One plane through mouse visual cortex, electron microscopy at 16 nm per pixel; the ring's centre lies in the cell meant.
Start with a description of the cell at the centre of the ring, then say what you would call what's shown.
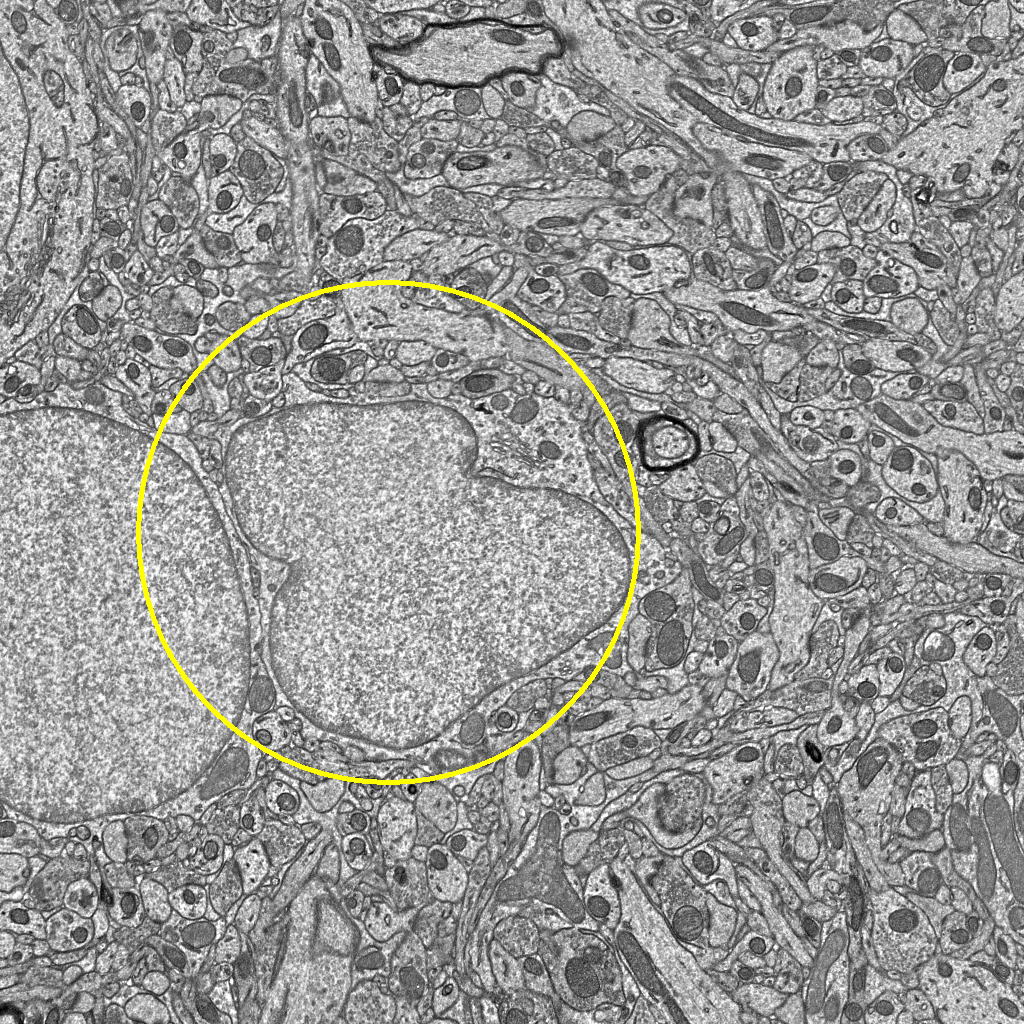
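Seen in full, the nucleus has an irregular, lobed outline rather than a smooth oval. On its upper right, the nuclear envelope folds inward in a deep notch. A second, shallower inward fold lies on the left side. Beside the deep notch, at the upper right, the cytoplasm is at its widest. It is an astrocyte.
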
